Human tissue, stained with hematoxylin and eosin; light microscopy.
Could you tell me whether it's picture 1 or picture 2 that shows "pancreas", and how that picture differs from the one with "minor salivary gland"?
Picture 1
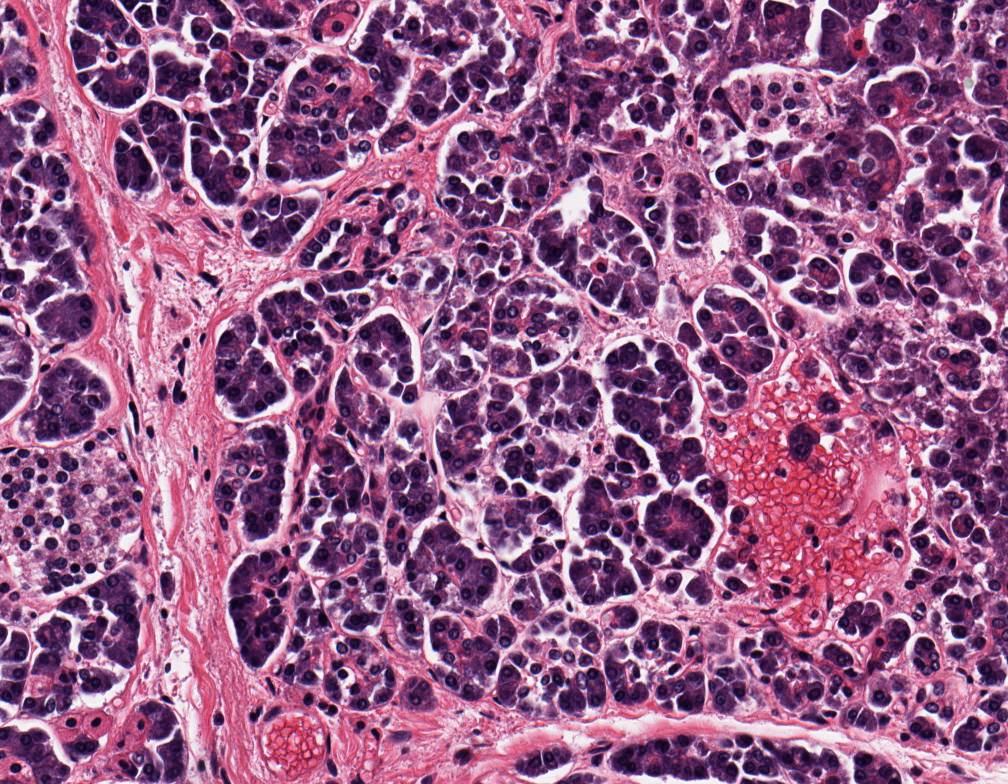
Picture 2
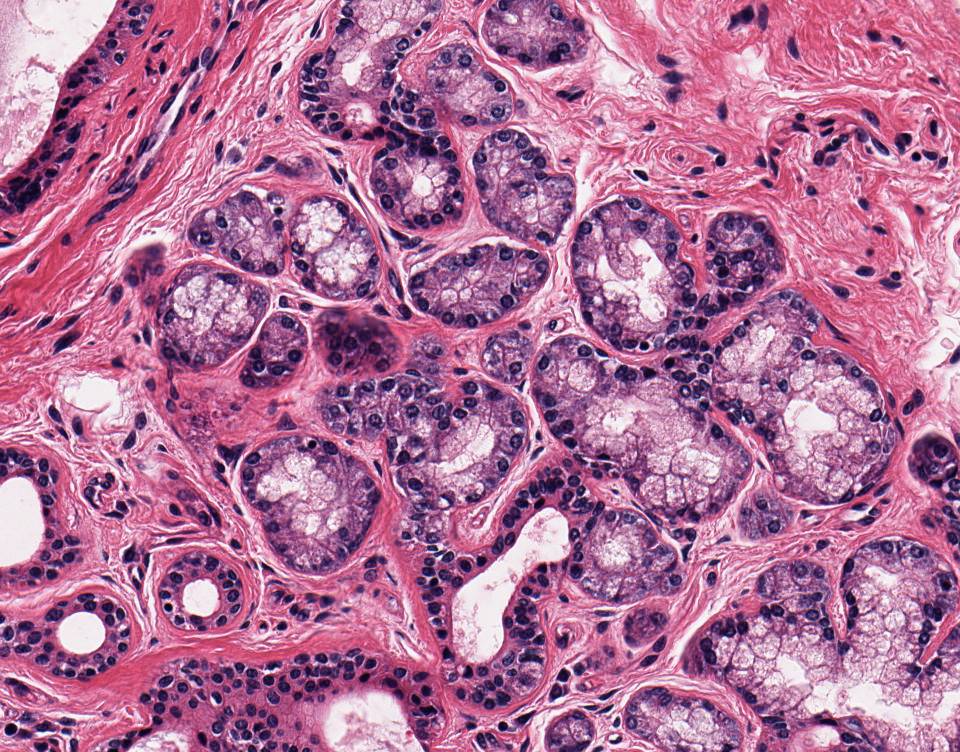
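The pancreas is picture 1; picture 2 is the minor salivary gland. Picture 1 is packed with small rounded acini across the field, their cells deeply purple and basophilic, with round nuclei, many showing a nucleolus. In picture 2 most acinar cells are pale, foamy and bubbly instead, with small dark nuclei pressed to the cell base.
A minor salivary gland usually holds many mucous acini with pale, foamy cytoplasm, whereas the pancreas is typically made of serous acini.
The connective tissue sits differently too: picture 1 has a fibrous band on the left with scattered elongated, spindle-shaped dark nuclei, while in picture 2 the glandular units crowd the centre, with dense connective tissue at upper left and upper right and pink collagen with spindle-shaped nuclei between the clusters.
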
